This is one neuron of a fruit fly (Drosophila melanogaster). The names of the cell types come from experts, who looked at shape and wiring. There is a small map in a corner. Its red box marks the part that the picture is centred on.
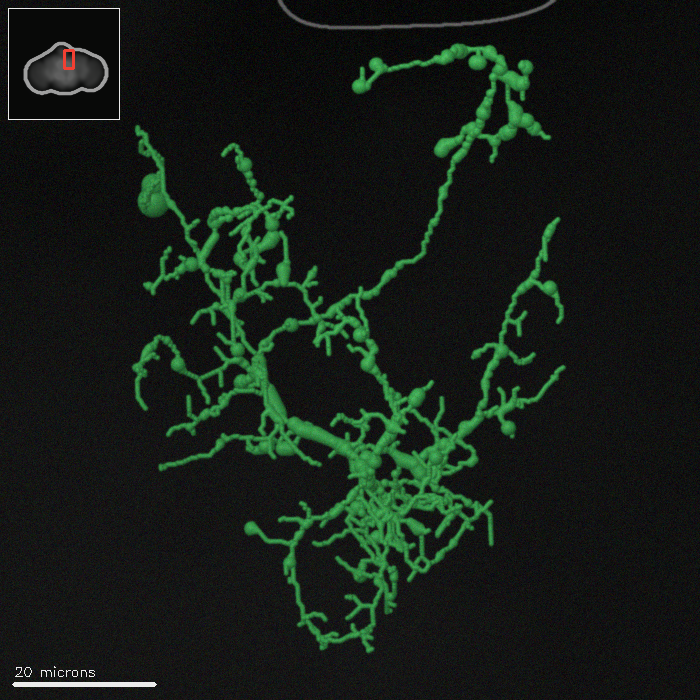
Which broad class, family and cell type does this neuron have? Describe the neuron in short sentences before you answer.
From top to bottom in the picture it spans about 85 microns. As drawn here it is taller than it is wide. This is a nerve-cord intrinsic neuron. Its family is hemilineage 20A.22A. The cell type is IN20A.22A047.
